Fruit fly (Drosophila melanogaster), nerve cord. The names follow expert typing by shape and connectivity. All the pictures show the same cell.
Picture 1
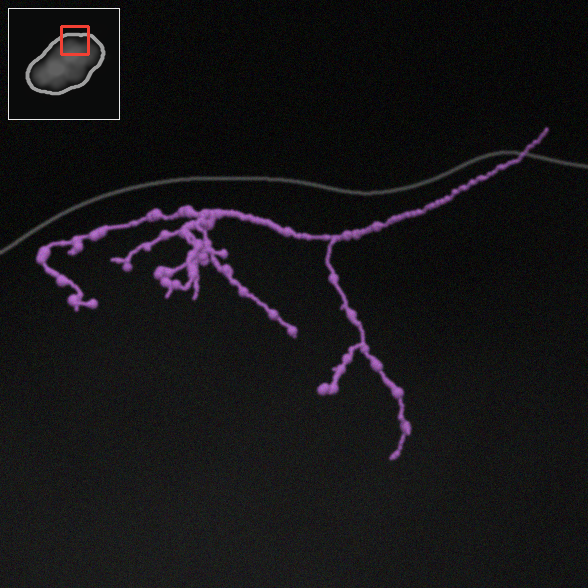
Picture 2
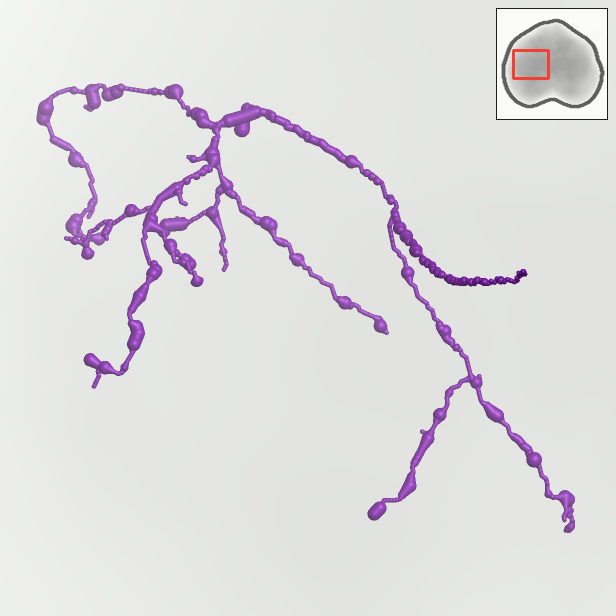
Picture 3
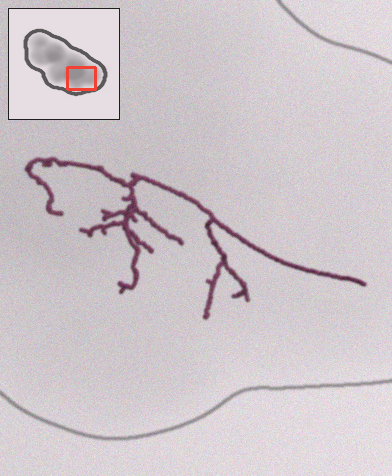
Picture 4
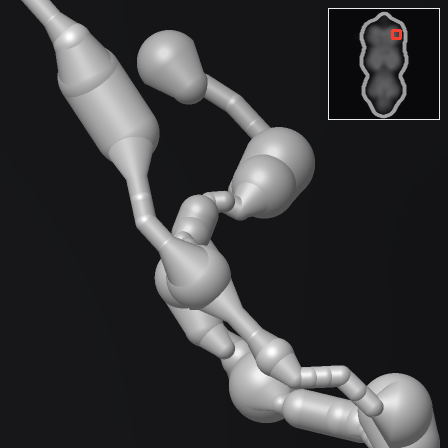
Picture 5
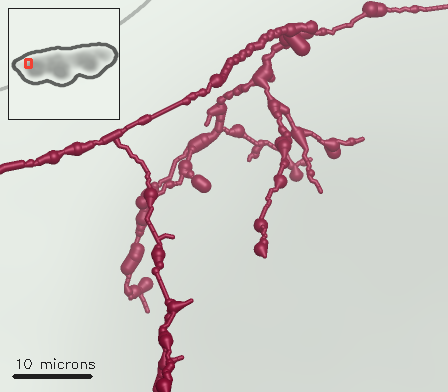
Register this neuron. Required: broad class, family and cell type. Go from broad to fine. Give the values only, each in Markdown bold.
**descending neuron**, **hemilineage MX12**, **DNge019**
